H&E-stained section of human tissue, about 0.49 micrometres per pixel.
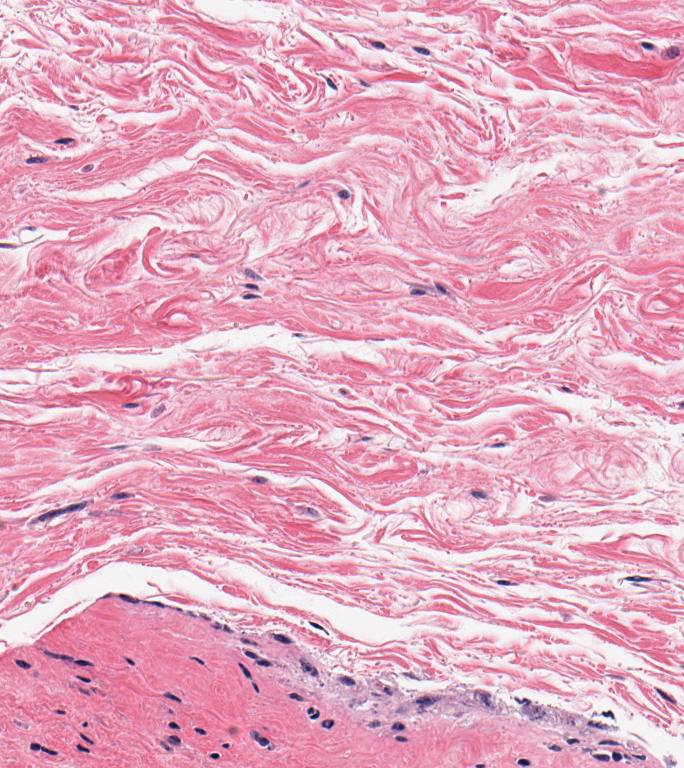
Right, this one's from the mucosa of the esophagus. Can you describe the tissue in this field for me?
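Collagen bundles fill most of the field, top to near the bottom edge, running roughly horizontally. They are bright pink and wavy, with many curled and twisted segments. Between them, cells are sparse, with small, dark, elongated nuclei. In the compact bottom band, see how the nuclei lie closer together than in the fibrous tissue above.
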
